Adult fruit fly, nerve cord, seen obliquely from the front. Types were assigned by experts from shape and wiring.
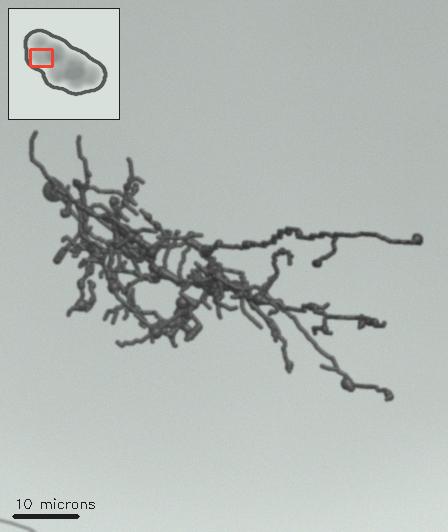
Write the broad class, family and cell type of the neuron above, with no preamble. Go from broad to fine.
nerve-cord intrinsic neuron; hemilineage 01B; IN01B084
